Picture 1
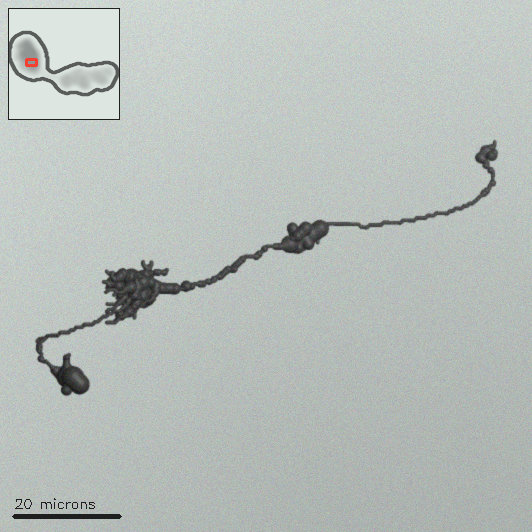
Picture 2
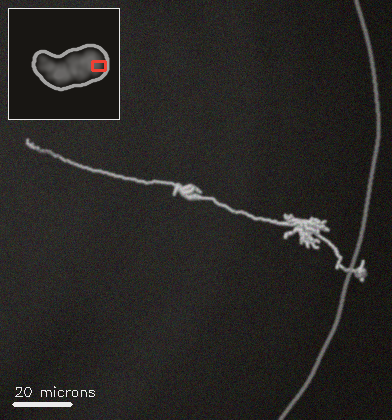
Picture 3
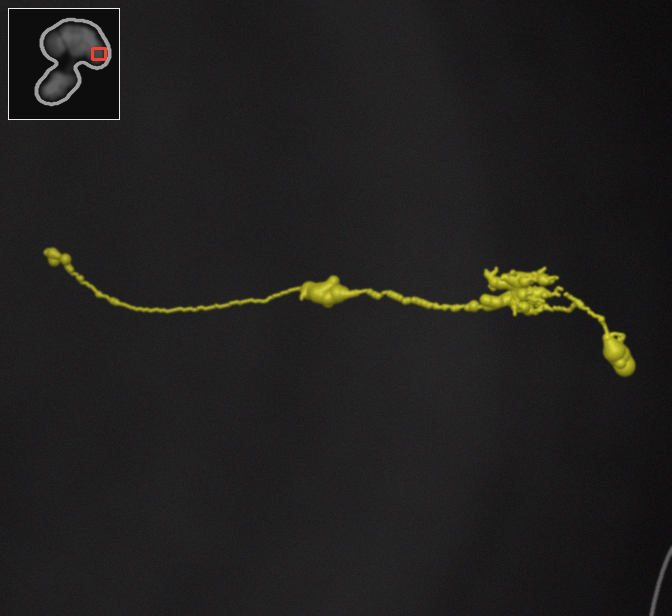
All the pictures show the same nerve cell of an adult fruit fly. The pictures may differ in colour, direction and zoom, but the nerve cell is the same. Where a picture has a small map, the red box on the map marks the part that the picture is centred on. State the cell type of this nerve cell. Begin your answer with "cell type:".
cell type: Tm1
